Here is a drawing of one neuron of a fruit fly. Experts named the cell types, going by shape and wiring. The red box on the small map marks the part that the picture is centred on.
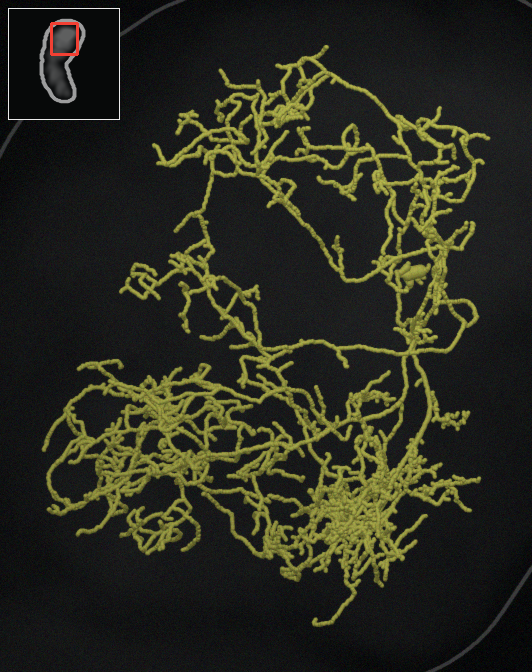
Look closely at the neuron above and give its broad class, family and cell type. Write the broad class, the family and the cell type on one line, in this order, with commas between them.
central-brain intrinsic neuron, OA, OA-ASM3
